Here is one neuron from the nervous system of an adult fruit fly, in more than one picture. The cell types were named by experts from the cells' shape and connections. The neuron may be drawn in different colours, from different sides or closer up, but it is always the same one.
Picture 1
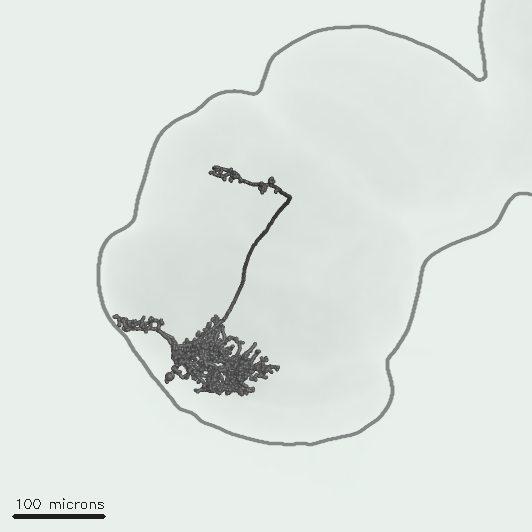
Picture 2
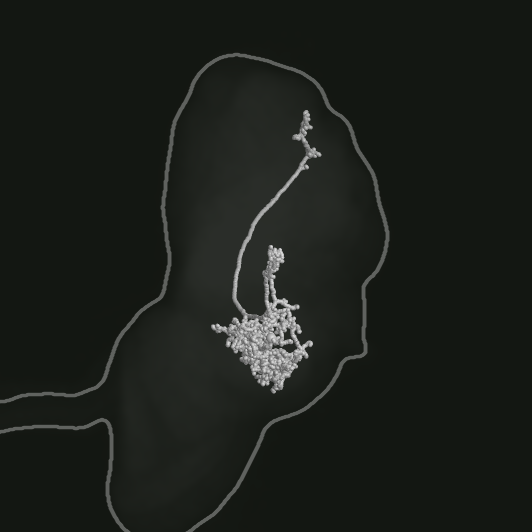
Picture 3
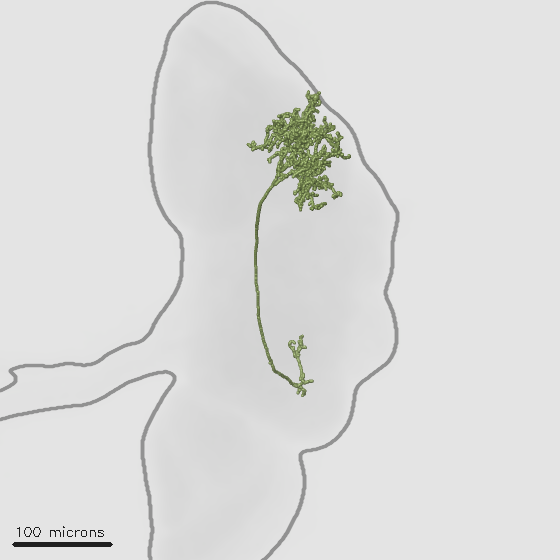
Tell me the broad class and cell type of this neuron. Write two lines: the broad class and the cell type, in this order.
central-brain intrinsic neuron
AVLP266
